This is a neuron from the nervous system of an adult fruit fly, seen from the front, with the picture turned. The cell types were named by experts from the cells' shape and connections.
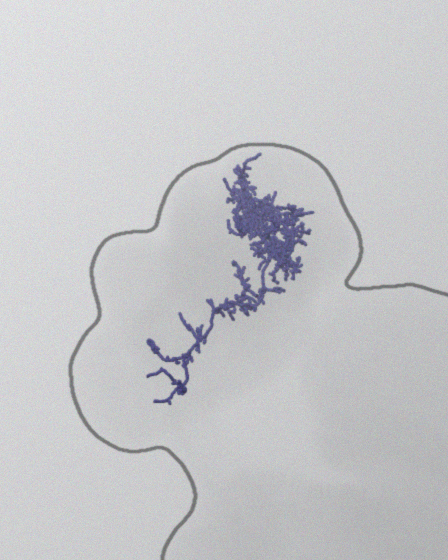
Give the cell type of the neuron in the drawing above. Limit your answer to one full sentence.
Under the cell type INXXX065 falls this neuron.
